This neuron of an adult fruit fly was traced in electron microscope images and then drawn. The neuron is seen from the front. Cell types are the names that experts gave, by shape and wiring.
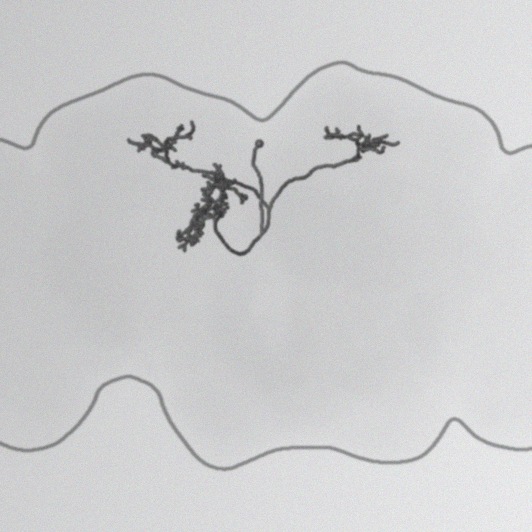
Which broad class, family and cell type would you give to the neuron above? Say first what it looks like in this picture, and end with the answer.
The cell body can be seen at the top of the picture. As drawn here it is wider than it is tall. It is a central-brain intrinsic neuron. Its family is hemilineage DM1_antero_dorsal. The cell type is CRE096.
